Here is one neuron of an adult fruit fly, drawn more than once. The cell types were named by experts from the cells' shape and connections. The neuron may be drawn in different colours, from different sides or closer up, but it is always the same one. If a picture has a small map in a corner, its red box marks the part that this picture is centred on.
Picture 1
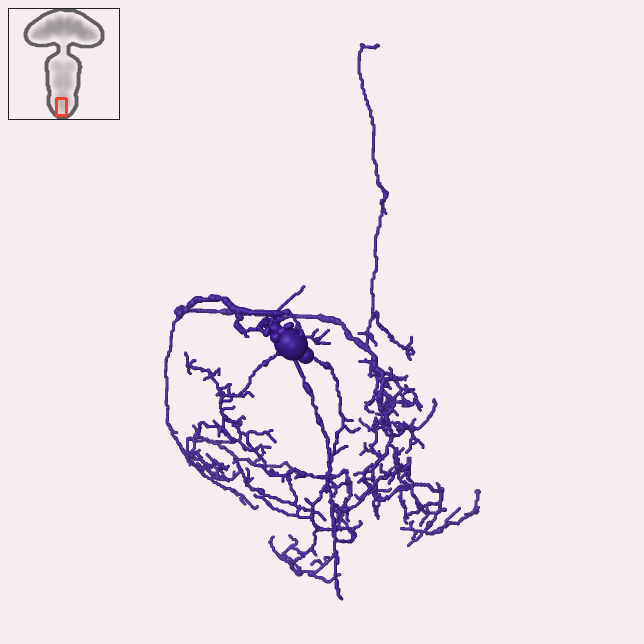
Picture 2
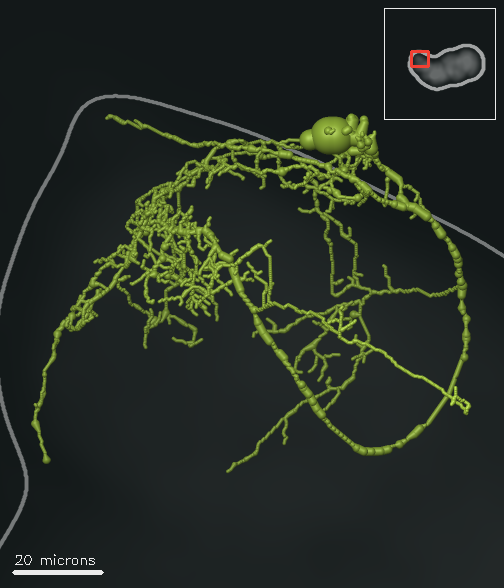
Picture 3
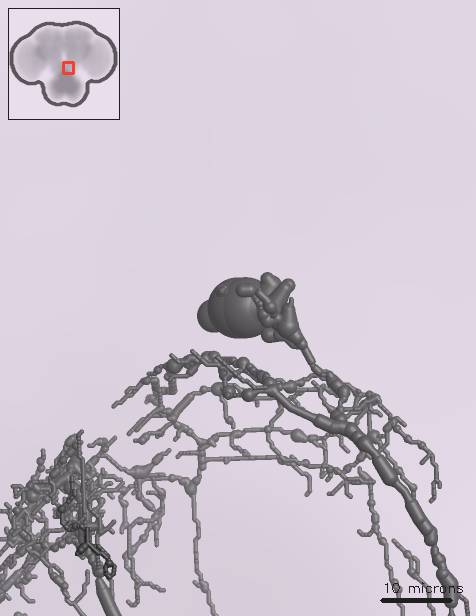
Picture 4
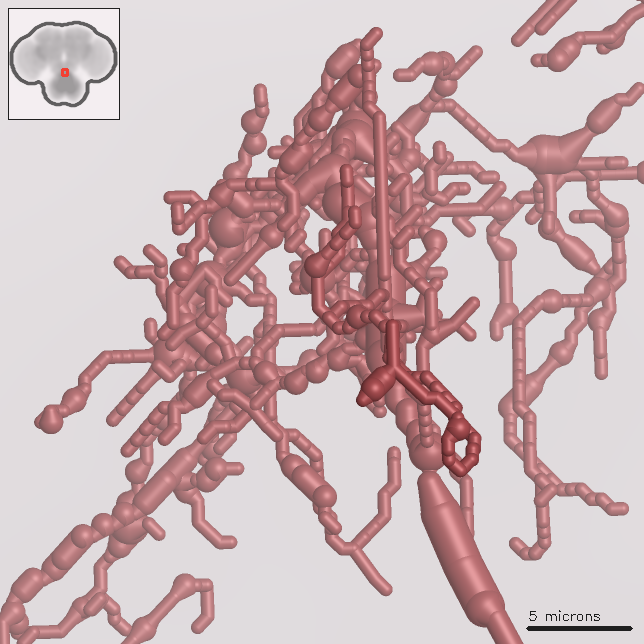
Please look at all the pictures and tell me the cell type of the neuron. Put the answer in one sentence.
The cell type is MNad07.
